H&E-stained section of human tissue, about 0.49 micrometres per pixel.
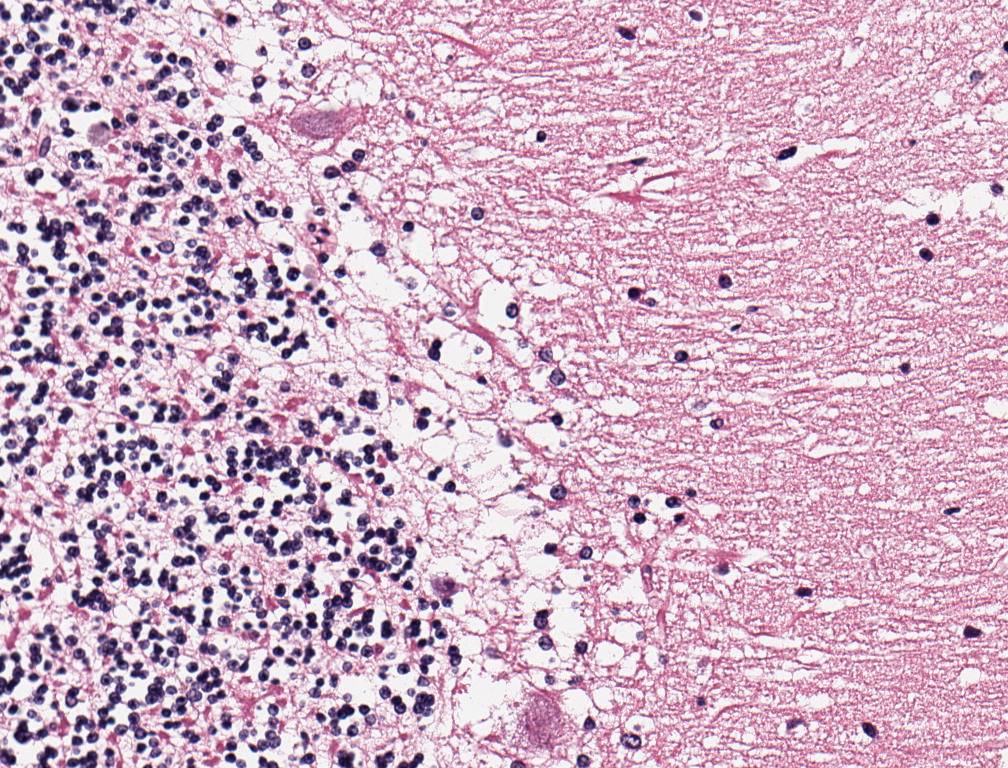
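Cerebellum. Left: densely cellular layer crowded with granule cells, small round dark nuclei, scant cytoplasm. Right: sparsely cellular pink fibrillary layer, only scattered small dark nuclei. Boundary band between layers: many clear vacuoles and empty spaces concentrated.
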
